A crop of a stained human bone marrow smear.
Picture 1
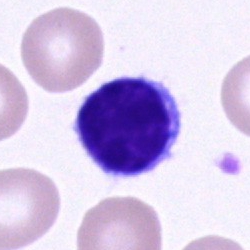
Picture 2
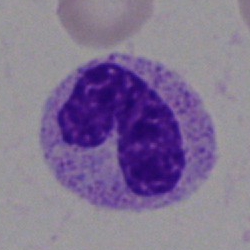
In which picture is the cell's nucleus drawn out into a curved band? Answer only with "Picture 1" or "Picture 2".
Picture 2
